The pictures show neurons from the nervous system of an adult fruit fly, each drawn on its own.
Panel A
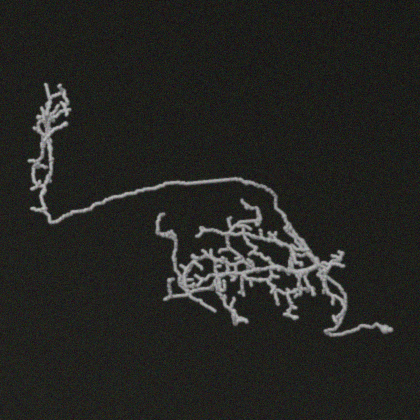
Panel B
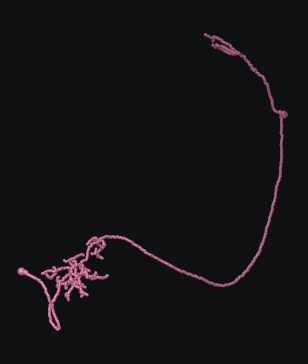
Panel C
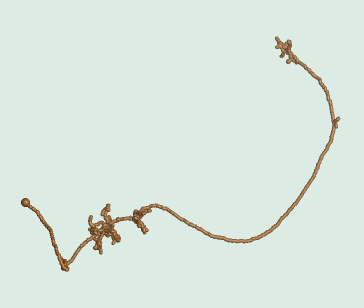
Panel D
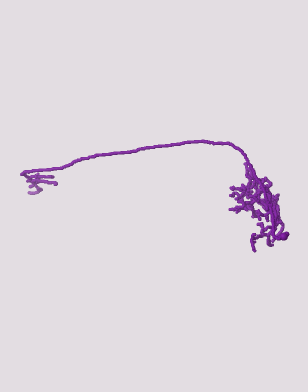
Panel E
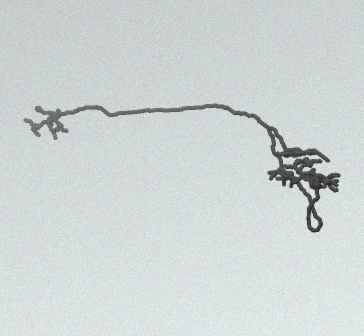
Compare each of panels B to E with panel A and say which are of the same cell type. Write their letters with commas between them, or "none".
D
